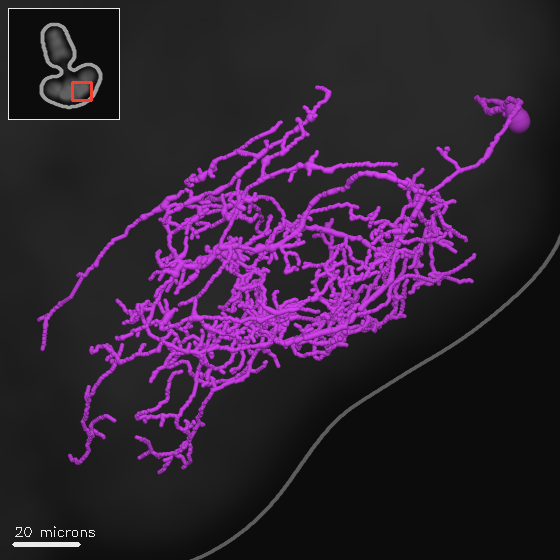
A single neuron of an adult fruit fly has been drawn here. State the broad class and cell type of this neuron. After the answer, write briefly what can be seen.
It is a central-brain intrinsic neuron. It is of cell type SLP068. It lies in the brain. Its cell body lies at the upper right of the picture. From left to right in the picture it spans about 150 microns.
